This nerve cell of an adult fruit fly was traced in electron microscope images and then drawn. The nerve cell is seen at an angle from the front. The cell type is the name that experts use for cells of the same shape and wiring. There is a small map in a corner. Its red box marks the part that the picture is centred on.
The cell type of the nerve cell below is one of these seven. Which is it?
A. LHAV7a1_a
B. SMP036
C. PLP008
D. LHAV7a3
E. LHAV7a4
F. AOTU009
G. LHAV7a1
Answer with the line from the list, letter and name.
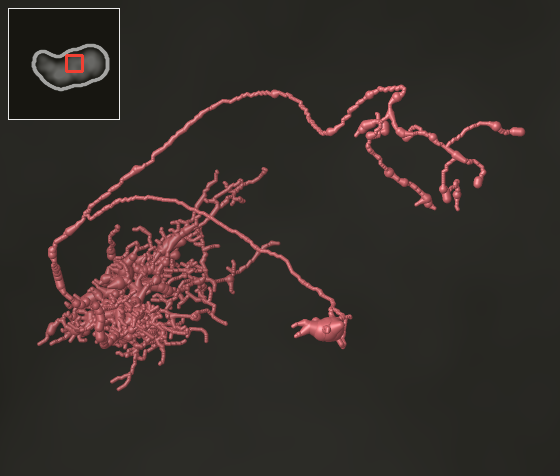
C. PLP008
